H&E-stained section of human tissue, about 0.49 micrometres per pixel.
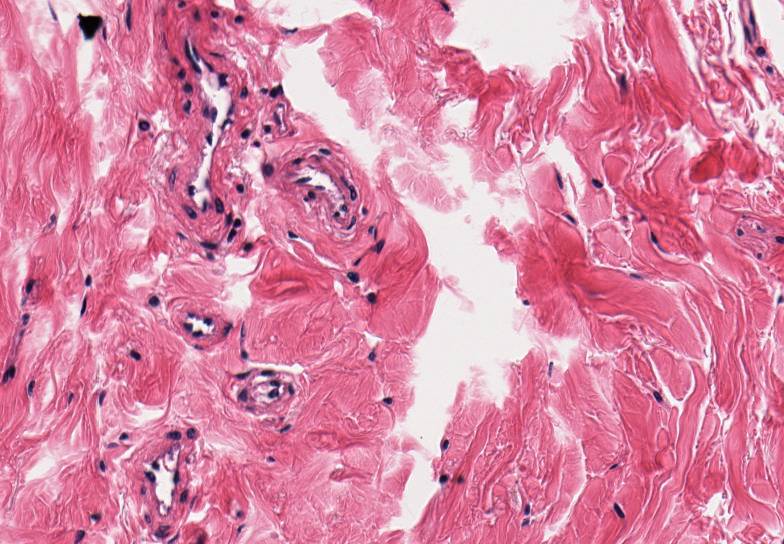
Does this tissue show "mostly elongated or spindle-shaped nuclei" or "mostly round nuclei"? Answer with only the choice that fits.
Mostly elongated or spindle-shaped nuclei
